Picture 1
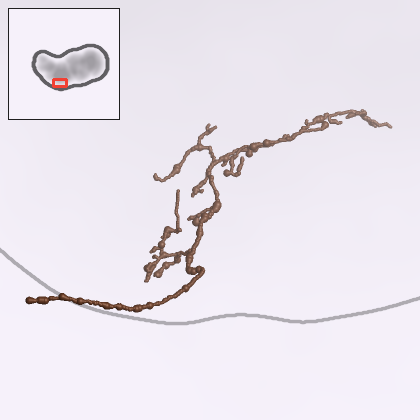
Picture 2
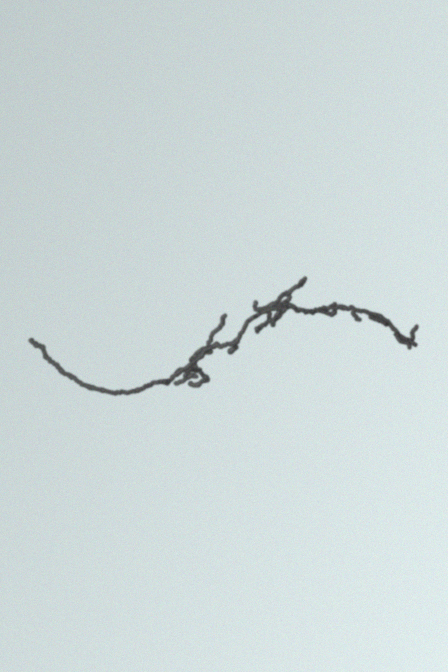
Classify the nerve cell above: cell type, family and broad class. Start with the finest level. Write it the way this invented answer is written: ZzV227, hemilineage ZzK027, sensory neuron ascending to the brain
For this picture: LgLG8, class gustatory, sensory neuron entering the nerve cord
